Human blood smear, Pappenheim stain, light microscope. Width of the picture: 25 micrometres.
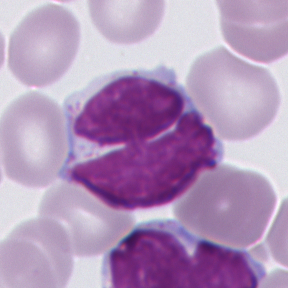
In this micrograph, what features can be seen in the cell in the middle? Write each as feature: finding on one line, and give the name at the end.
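Nucleus: about 12 micrometres across, filling about 80% of the cell's area
Cleft: narrow, running in from the left side, nearly splitting the nucleus into upper and lower parts
Nuclear parts: lower part larger than upper
Cytoplasm: thin pale blue-grey rim, widest on the left side
Outline: ragged, with small fine projections along the top and left side
Name: large granular lymphocyte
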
